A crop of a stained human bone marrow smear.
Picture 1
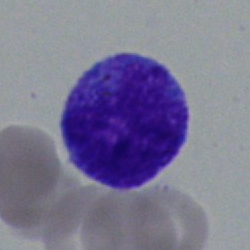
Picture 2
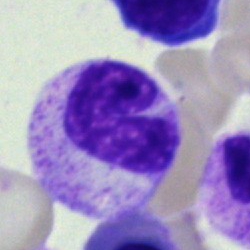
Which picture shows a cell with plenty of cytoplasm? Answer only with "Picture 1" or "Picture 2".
Picture 2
